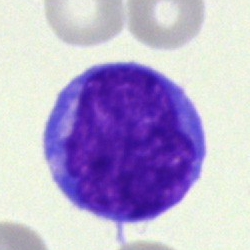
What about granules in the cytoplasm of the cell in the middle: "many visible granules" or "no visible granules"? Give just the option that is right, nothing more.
No visible granules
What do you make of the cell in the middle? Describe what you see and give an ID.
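The outline of the cell is round and smooth. The cytoplasm is blue, and its rim is widest on the left side of the cell. A thin strand projects from the bottom edge. This is a blast.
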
